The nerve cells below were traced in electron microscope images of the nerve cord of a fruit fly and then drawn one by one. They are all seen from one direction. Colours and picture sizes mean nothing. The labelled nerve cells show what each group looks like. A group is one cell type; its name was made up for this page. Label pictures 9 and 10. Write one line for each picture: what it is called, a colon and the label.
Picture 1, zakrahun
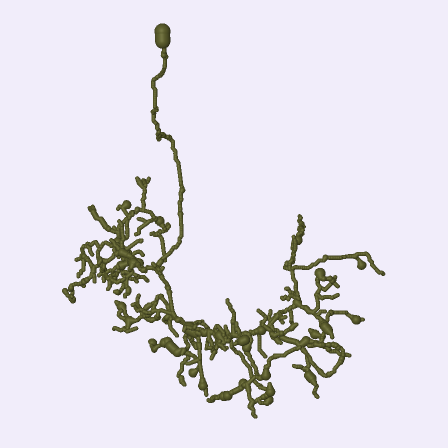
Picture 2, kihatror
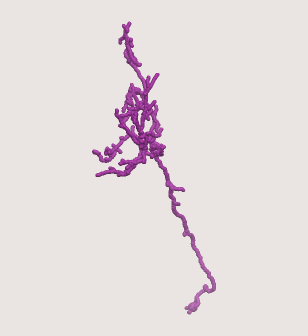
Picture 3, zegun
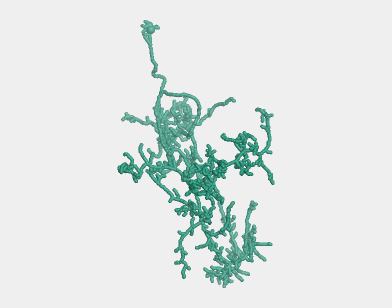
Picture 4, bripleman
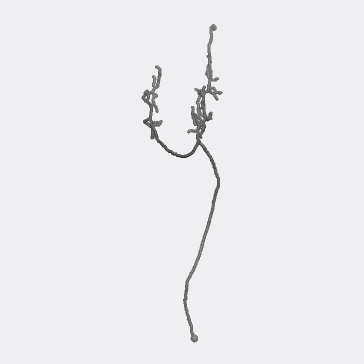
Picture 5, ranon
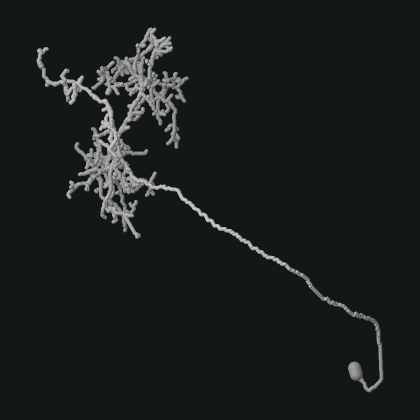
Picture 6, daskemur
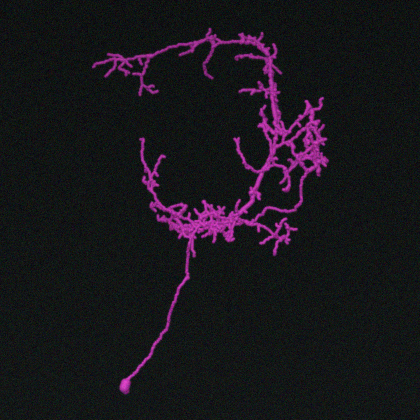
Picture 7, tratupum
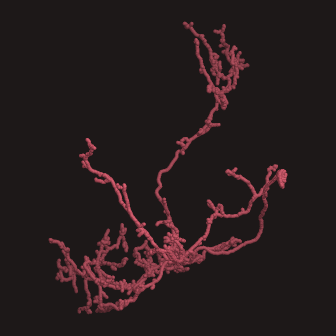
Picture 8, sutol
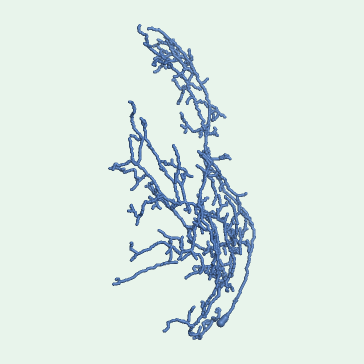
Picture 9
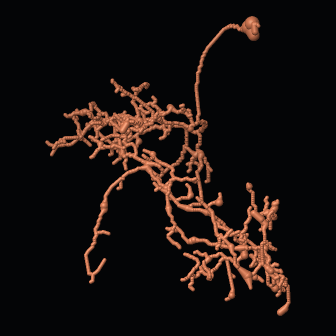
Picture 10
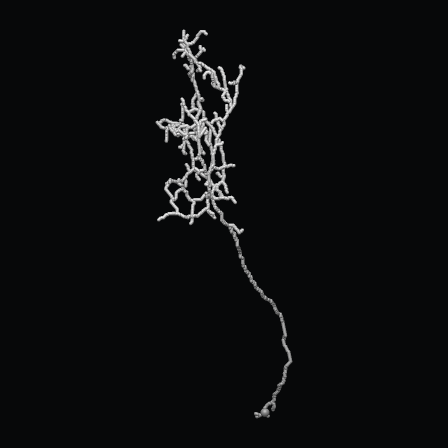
9: zakrahun
10: kihatror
